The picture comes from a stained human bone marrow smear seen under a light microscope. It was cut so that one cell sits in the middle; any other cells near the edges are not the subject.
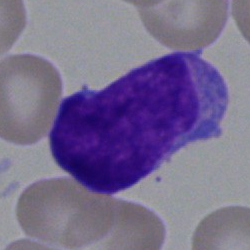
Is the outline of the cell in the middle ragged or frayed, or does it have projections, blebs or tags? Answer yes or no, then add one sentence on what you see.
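Yes. The cytoplasm on the right has an irregular edge with small blunt bulges.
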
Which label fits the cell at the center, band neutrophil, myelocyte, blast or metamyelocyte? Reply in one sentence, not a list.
In this smear crop, the middle cell is a blast.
